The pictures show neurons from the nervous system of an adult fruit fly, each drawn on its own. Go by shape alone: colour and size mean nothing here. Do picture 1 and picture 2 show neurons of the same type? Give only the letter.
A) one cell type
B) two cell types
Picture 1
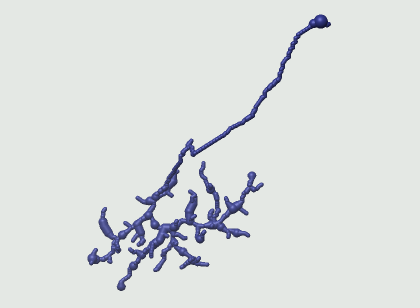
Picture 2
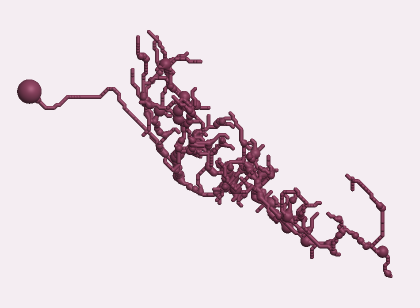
B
